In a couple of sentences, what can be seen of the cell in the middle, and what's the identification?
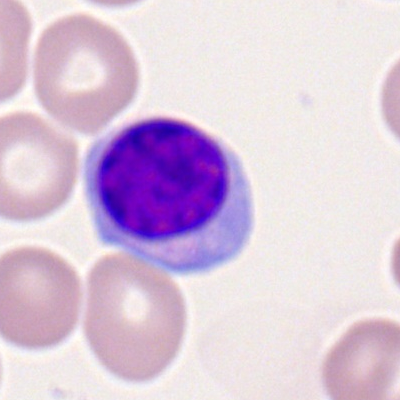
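Within the nucleus the chromatin is dense, dark purple and coarsely clumped, and no nucleoli are visible. A rim of pale blue cytoplasm, widest at the lower right, surrounds it and contains no vacuoles. The cell in the middle is a lymphocyte.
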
